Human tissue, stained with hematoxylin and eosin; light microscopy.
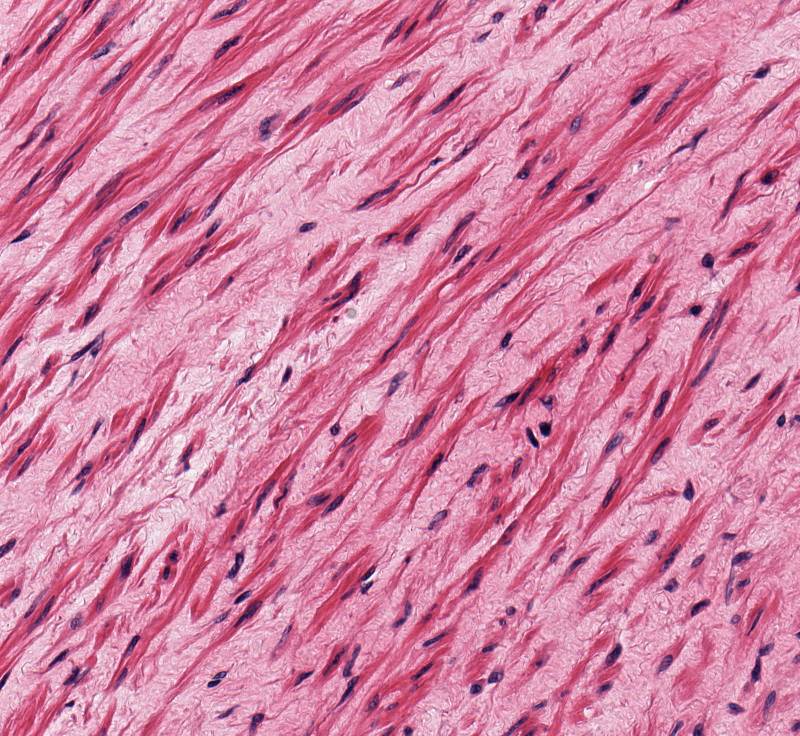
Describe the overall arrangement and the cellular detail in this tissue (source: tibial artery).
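Across the whole field, spindle cells and fibres run in parallel streams, diagonally from lower left to upper right. The spindle cells have bright red-pink cytoplasm and are grouped into elongated bundles. Their nuclei are elongated and dark purple, lying along the long axis of the cells. Nuclear size is fairly uniform throughout the field.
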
